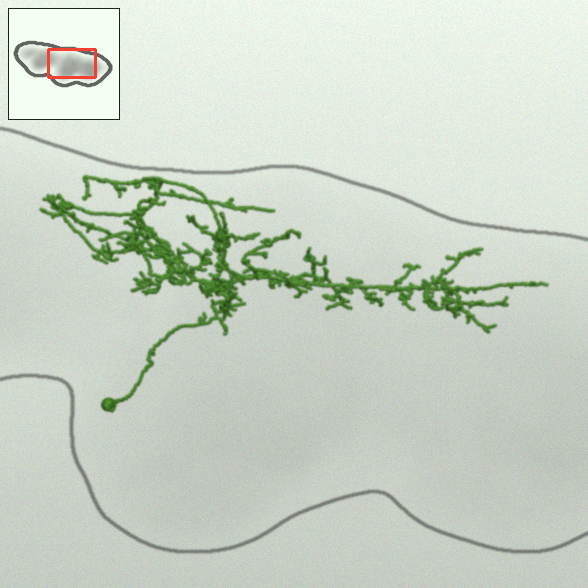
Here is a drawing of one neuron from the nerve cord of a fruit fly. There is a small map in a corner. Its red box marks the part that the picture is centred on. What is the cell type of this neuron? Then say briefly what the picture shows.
It is of cell type IN12A034. It is a nerve-cord intrinsic neuron. Dozens of branch ends can be seen. As drawn here it is wider than it is tall.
